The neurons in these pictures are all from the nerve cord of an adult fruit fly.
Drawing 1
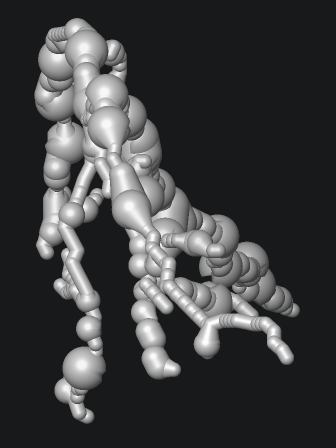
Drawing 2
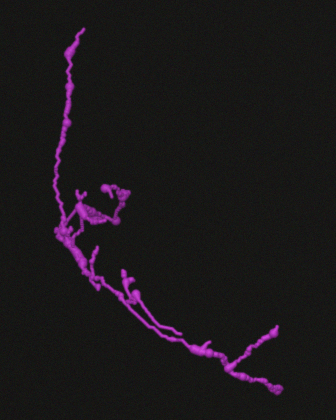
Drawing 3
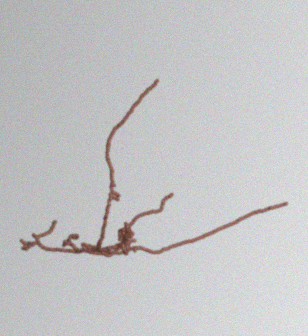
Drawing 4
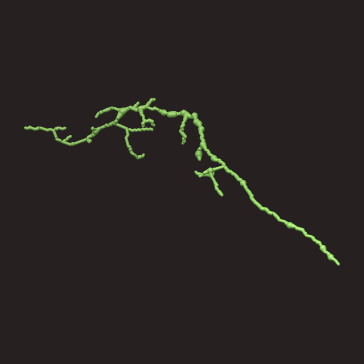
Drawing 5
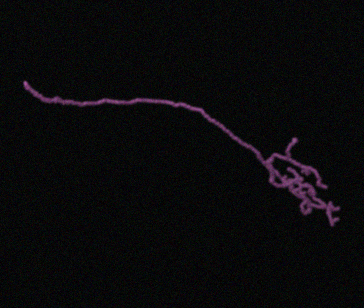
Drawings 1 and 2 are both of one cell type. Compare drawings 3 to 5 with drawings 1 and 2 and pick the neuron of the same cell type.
Drawing 4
